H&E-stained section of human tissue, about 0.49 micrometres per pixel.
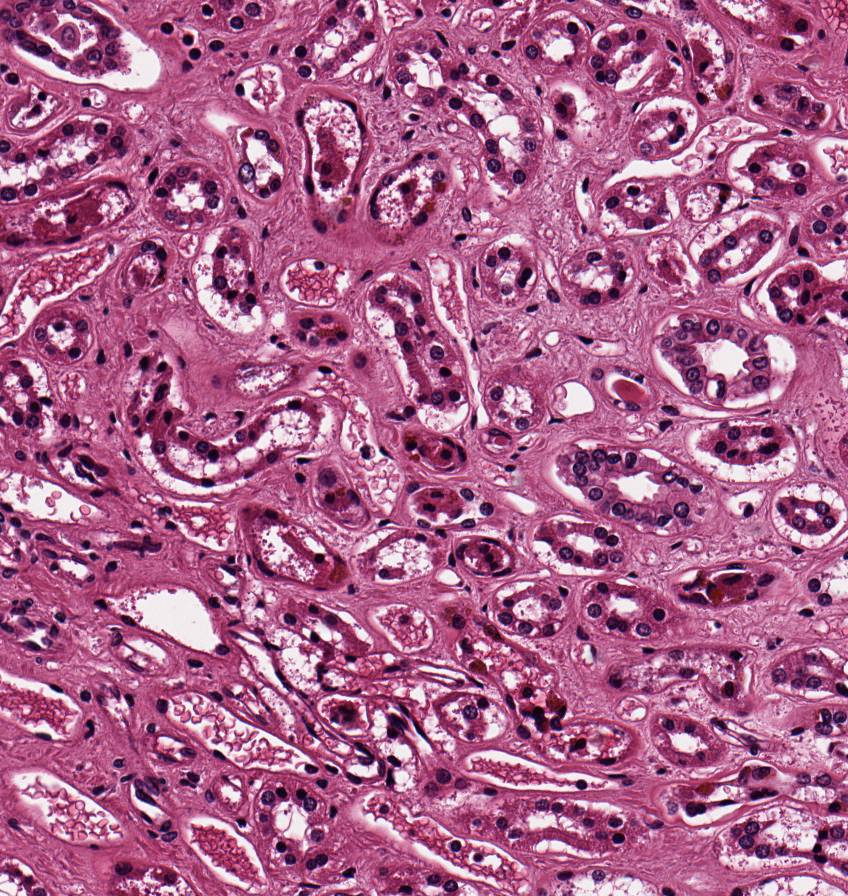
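Renal medulla, with closely set tubules in round, oval and elongated profiles filling the entire field. A single layer of cuboidal epithelial cells lines each tubule; their nuclei are round, dark and fairly uniform in size. Pink fibrillar stroma with sparse spindle-shaped nuclei separates the tubules.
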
